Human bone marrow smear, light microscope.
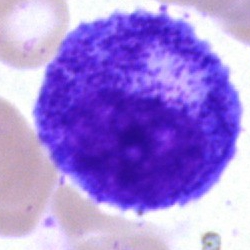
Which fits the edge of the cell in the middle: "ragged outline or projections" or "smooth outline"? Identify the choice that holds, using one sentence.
Along its outline, the cell is ragged or frayed, or bears projections, blebs or tags.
